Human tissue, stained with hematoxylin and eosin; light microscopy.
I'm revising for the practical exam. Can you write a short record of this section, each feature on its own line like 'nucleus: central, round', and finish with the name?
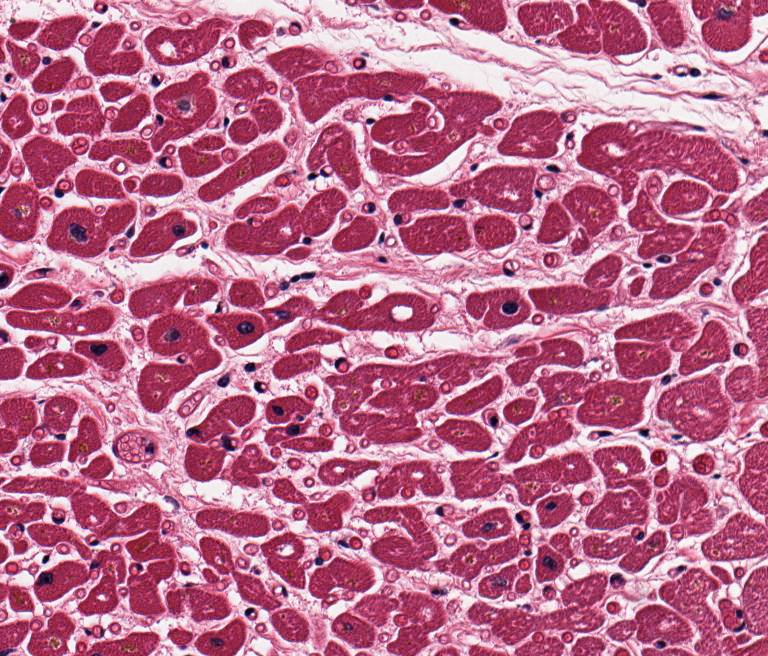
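Profile: fibres across the whole field cut mostly in cross section, irregular, partly branching and rounded
Nucleus: central in the fibre profile, where one is seen
Granules: small clusters of fine yellow-brown granules near the centres of many fibres
Capillaries: numerous and small, holding red blood cells, in the narrow spaces between fibres
Name: left ventricle of the heart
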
